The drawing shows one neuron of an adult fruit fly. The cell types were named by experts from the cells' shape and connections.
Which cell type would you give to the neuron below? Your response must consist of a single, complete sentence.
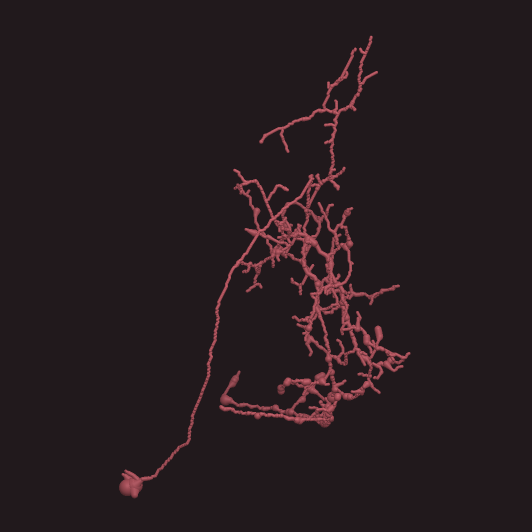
This neuron is categorized as cell type IN21A056.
